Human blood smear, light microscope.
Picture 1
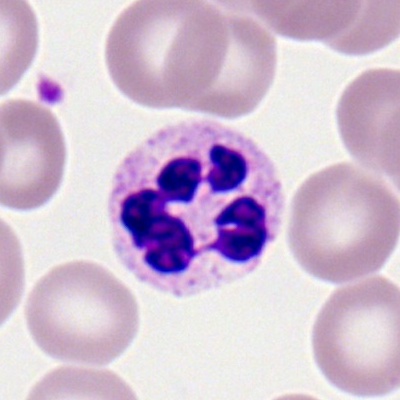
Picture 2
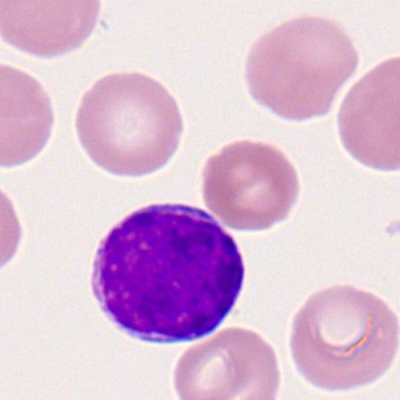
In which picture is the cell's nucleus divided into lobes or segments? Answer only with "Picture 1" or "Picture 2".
Picture 1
